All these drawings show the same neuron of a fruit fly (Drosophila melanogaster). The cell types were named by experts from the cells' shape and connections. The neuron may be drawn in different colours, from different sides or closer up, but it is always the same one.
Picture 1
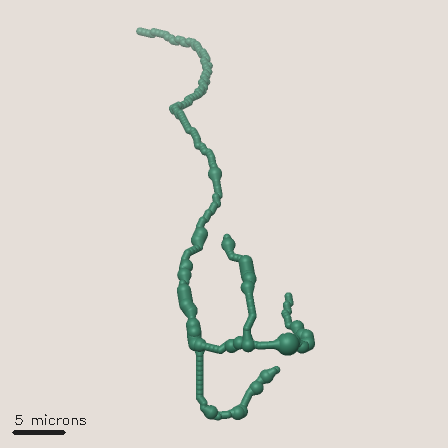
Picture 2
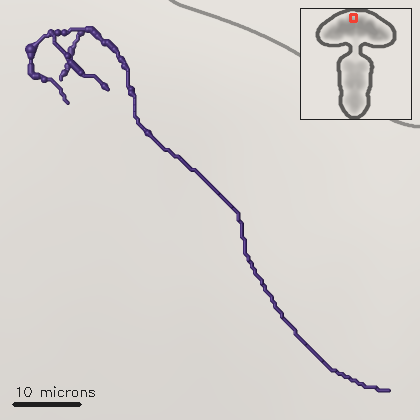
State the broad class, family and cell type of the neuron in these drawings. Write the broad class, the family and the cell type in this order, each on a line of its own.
sensory neuron entering the brain
class olfactory
ORN_DA2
